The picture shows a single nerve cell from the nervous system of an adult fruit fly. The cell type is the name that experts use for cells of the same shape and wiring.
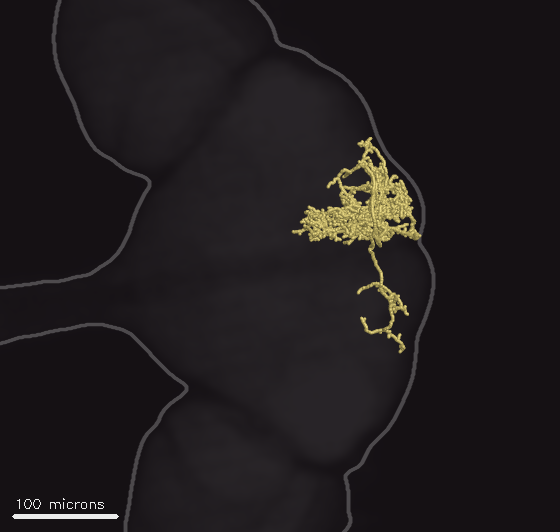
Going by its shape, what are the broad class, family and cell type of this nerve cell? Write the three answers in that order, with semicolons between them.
central-brain intrinsic neuron; hemilineage SMPad1; SMP081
